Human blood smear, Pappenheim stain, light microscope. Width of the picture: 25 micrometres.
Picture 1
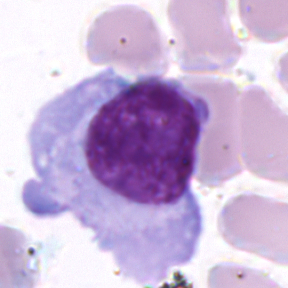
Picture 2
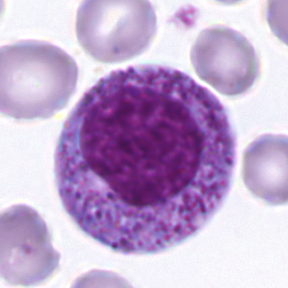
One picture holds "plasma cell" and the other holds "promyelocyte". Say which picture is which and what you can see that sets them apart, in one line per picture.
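Picture 1 shows a plasma cell: No distinct granules are seen in the cytoplasm.
Picture 2 shows a promyelocyte: Numerous purple-red granules are scattered throughout the cytoplasm.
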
